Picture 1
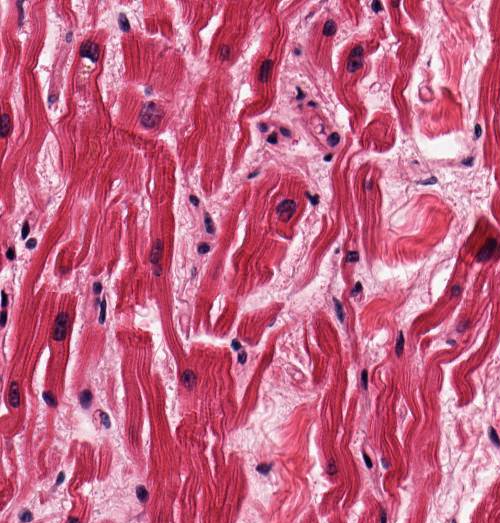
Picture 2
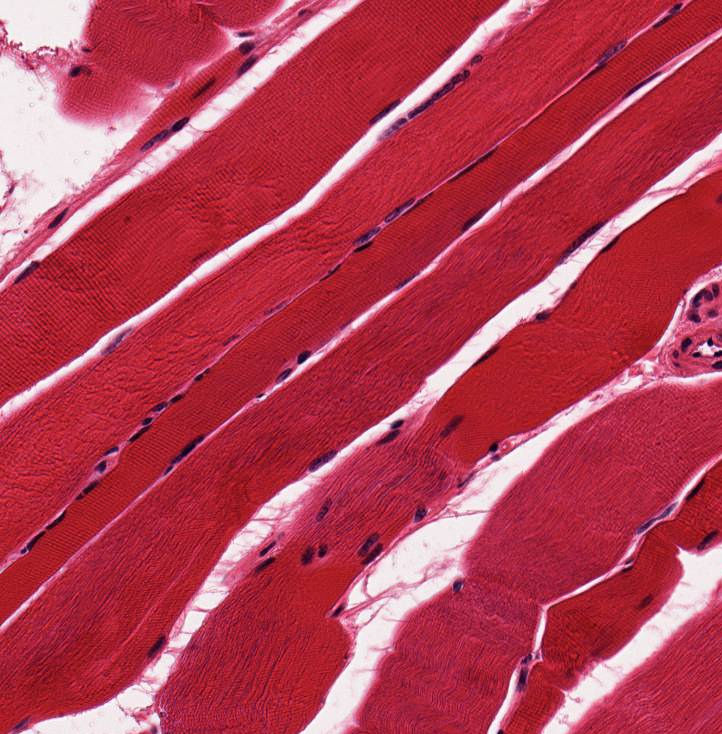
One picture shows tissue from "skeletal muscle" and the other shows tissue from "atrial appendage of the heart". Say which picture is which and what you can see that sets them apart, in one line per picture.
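Picture 1 is from the atrial appendage of the heart. The oval nuclei of the muscle fibres lie in the middle of the fibre rather than at its edge.
Picture 2 is from the skeletal muscle. The nuclei are dark and flattened and lie at the edges of the fibres.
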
